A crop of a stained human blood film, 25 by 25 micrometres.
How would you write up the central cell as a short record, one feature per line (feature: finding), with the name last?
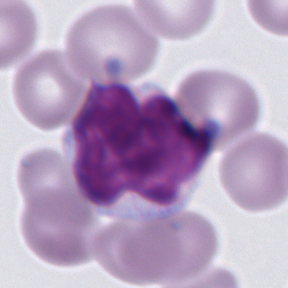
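Nuclear outline: irregular, folded, several notches
Nuclear size: about 12 micrometres across
Nuclear extent: fills most of cell
Cytoplasm amount: scant rim, widest below nucleus
Cytoplasm colour: pale greyish-blue
Name: large granular lymphocyte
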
